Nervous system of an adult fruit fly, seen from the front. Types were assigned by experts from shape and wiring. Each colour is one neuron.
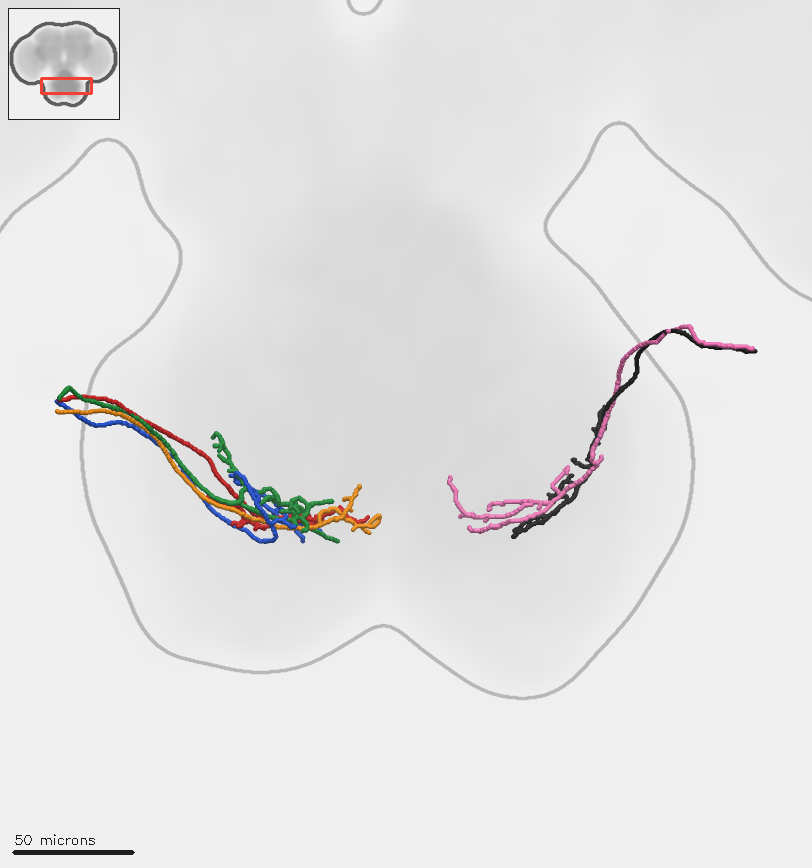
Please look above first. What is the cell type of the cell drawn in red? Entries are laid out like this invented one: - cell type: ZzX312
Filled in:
- cell type: WG3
